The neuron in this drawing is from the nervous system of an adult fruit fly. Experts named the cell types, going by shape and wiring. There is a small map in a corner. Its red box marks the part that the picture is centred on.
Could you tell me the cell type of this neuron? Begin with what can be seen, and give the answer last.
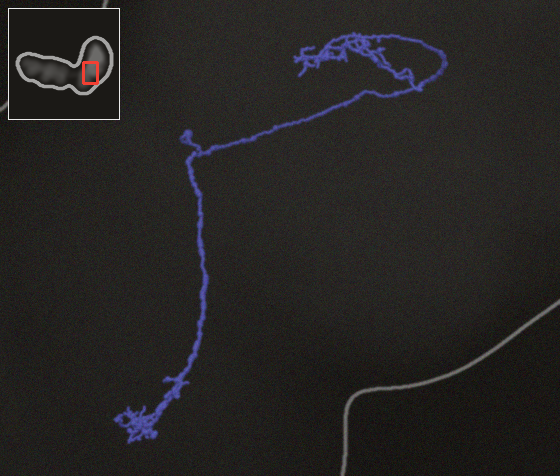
In this view it is about as wide as it is tall. It is a visual projection neuron. The cell type is LC9.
